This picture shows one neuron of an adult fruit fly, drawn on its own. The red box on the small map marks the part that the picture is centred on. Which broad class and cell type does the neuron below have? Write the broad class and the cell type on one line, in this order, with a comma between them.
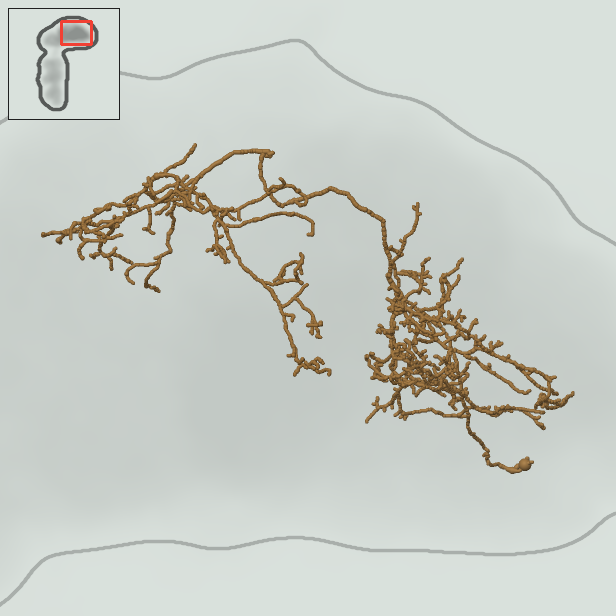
central-brain intrinsic neuron, SMP184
